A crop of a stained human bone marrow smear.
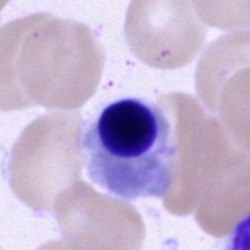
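Erythroblast in a stained human bone marrow smear. Its nucleus sits in the upper part of the cell, with most of the cytoplasm lying below it. The chromatin is uniformly very dark and dense, showing no visible pattern. The cytoplasm is pale greyish blue, and the cell outline is irregular rather than smoothly round.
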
